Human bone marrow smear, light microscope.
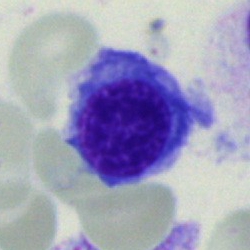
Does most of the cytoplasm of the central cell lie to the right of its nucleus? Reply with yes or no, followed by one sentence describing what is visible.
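Yes. The cytoplasm is deep blue and forms a rim that is wider at the top and right than at the lower left.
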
